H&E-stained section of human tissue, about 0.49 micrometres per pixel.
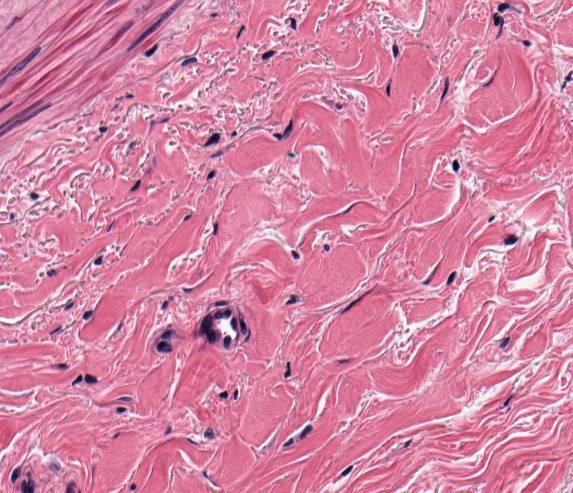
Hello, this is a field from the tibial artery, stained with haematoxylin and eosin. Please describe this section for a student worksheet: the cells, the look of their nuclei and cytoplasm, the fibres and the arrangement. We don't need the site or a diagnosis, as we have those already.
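Across most of the field, thick pink collagen bundles run in haphazard, interwoven directions. Between them lie sparse, small, dark, spindle-shaped fibroblast nuclei. In the upper left corner, a band of parallel fibres with elongated nuclei runs diagonally. In the lower half, left of centre, a small ring of a few dark nuclei surrounds a tiny empty lumen.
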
